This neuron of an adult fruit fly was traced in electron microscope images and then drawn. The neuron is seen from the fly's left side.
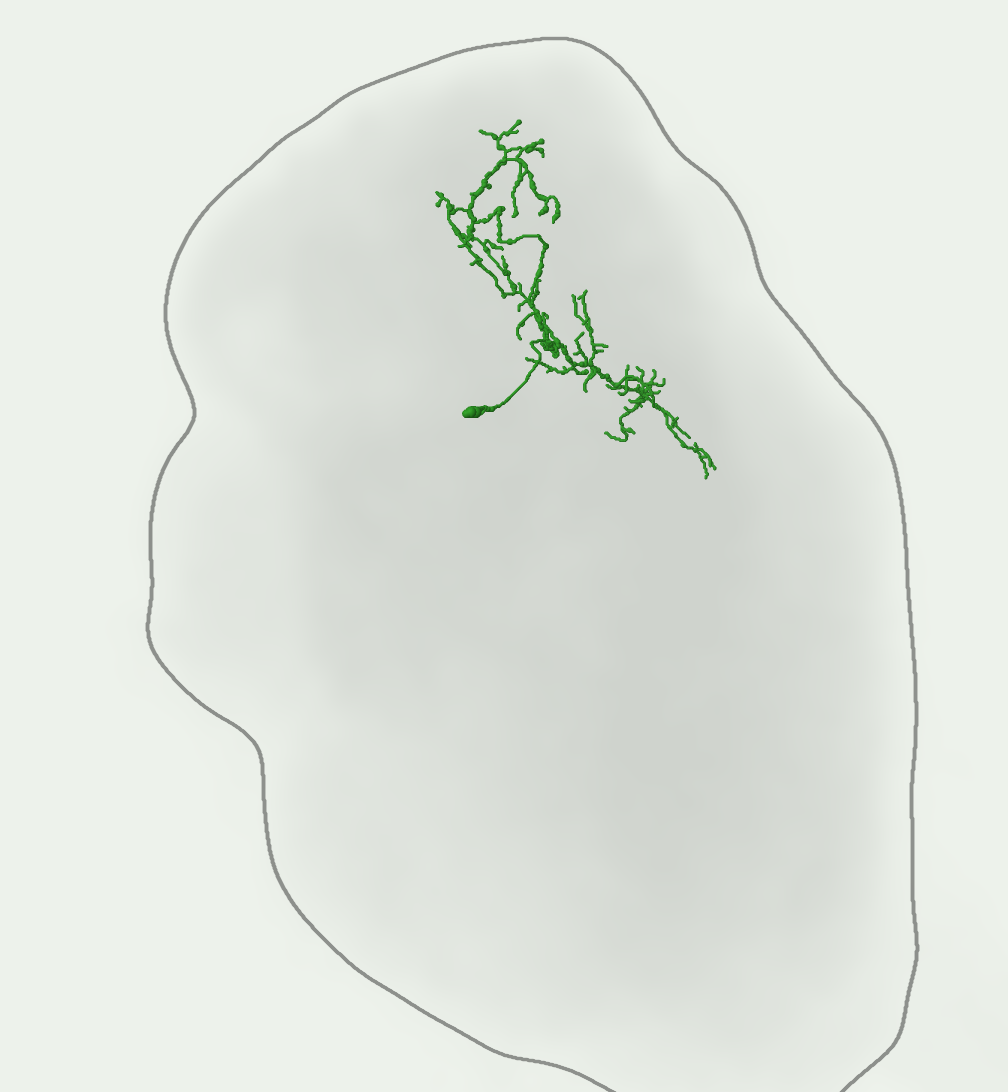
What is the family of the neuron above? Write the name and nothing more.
hemilineage LHa2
